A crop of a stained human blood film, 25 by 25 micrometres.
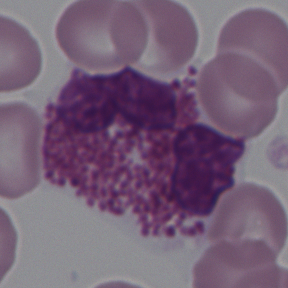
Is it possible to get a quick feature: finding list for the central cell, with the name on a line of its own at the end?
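Size: about 18 by 16 micrometres, it seems
Nucleus: two separate lobes, one along the top, one on the right
Lobe staining: dense, dark purple
Granules: coarse, round, purple, crowding the cytoplasm
Between granules: small gaps of pale, nearly colourless cytoplasm
So, the name: eosinophil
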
